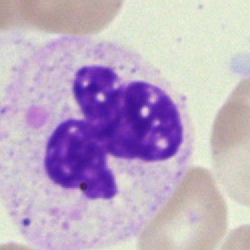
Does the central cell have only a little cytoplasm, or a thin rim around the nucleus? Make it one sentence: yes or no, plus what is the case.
No, the cell holds plenty of cytoplasm around the nucleus.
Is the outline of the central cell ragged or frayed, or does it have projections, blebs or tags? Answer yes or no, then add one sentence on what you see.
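No. The cell outline is roughly round and smooth.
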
